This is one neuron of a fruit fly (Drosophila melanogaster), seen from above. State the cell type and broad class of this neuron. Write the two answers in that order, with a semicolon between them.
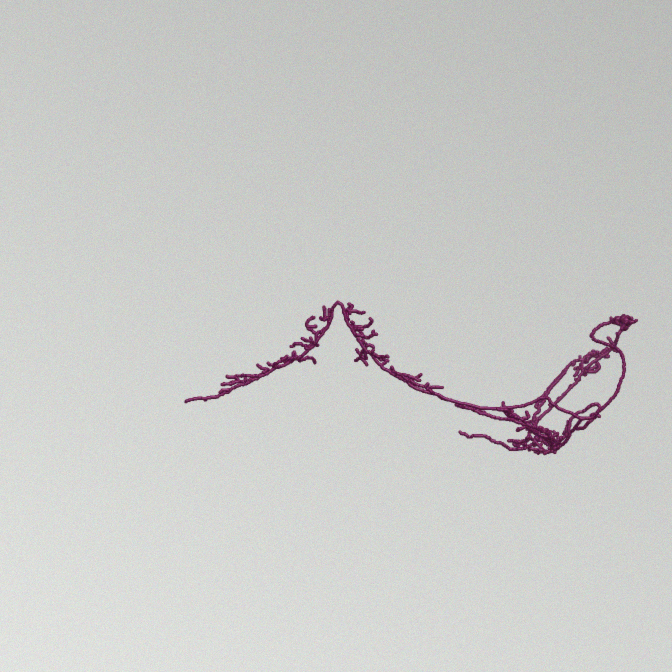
5thsLNv_LNd6; visual projection neuron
